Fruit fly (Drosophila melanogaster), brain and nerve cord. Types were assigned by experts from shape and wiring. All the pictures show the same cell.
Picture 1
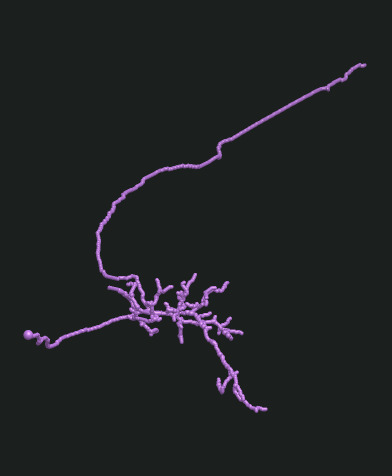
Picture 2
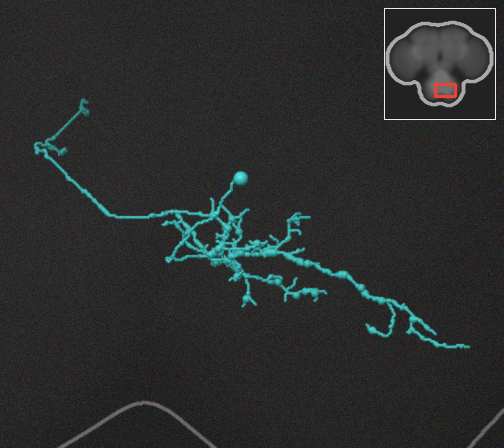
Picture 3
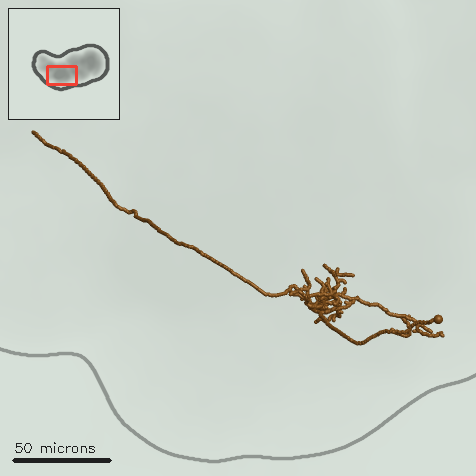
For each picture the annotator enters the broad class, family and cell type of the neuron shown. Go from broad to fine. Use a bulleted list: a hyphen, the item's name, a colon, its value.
- broad class: nerve-cord intrinsic neuron
- family: hemilineage 10B
- cell type: IN10B055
